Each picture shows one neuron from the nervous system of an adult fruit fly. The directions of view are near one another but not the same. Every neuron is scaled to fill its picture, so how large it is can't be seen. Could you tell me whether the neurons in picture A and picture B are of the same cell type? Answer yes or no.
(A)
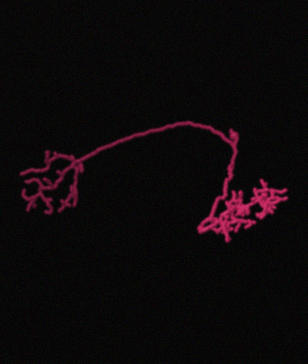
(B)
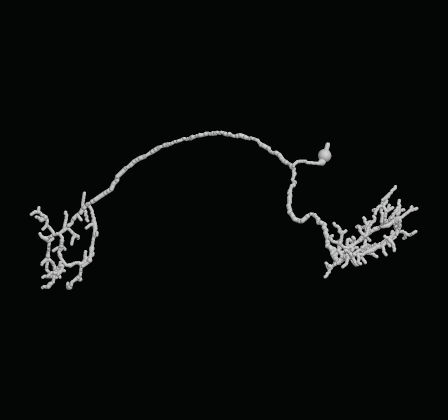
yes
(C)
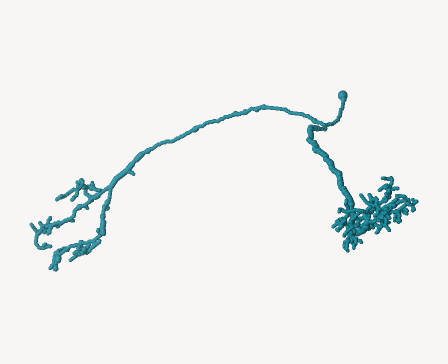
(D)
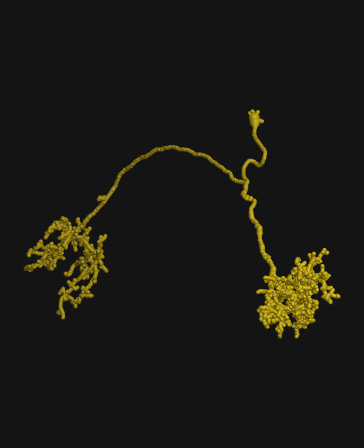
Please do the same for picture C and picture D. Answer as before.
yes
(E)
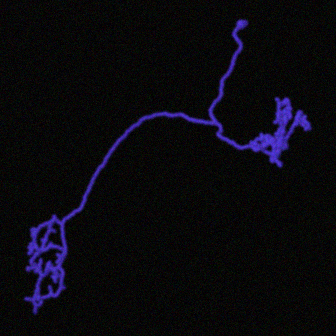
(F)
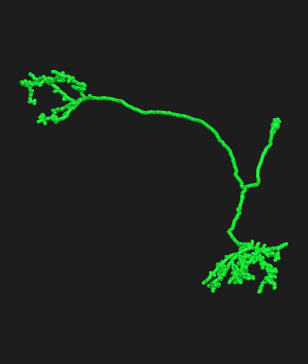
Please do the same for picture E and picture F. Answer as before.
yes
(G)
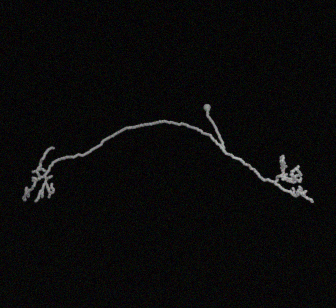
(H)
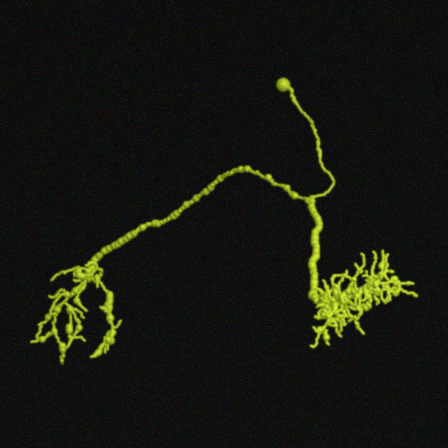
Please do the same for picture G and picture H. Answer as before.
no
